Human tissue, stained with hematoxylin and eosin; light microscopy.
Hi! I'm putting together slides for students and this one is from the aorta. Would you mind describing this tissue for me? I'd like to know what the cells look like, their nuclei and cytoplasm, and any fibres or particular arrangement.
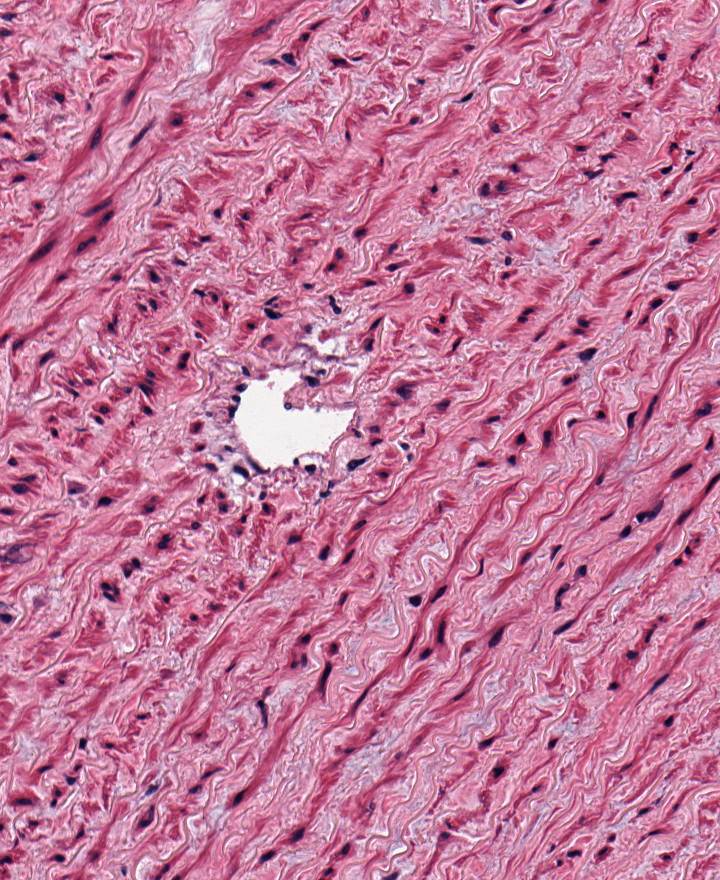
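Dense pink fibrous tissue fills the entire field, without epithelium. Across most of it, fibres run in long parallel diagonal bands; many of these eosinophilic fibres have a wavy, crimped outline. Nuclei are small, dark, mostly elongated, and aligned with the fibres.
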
